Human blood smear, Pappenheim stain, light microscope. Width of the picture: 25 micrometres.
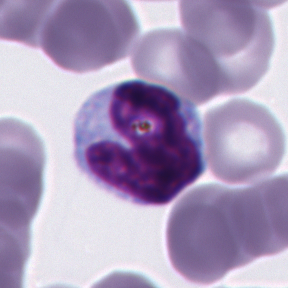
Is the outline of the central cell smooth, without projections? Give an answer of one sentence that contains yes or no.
Yes, the cell is bounded by a smooth edge without blebs or tags.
